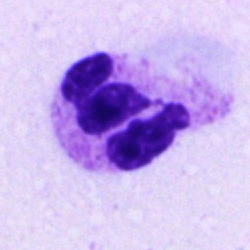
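Segmented neutrophil in a stained human bone marrow smear under the light microscope, checked feature by feature. First, the nucleus is divided into several distinct lobes lying in a row across the cell. Second, its chromatin is dense, dark purple and coarsely clumped. Third, the cytoplasm is pale pinkish-lilac rather than blue and holds fine, small pinkish-purple granules.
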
